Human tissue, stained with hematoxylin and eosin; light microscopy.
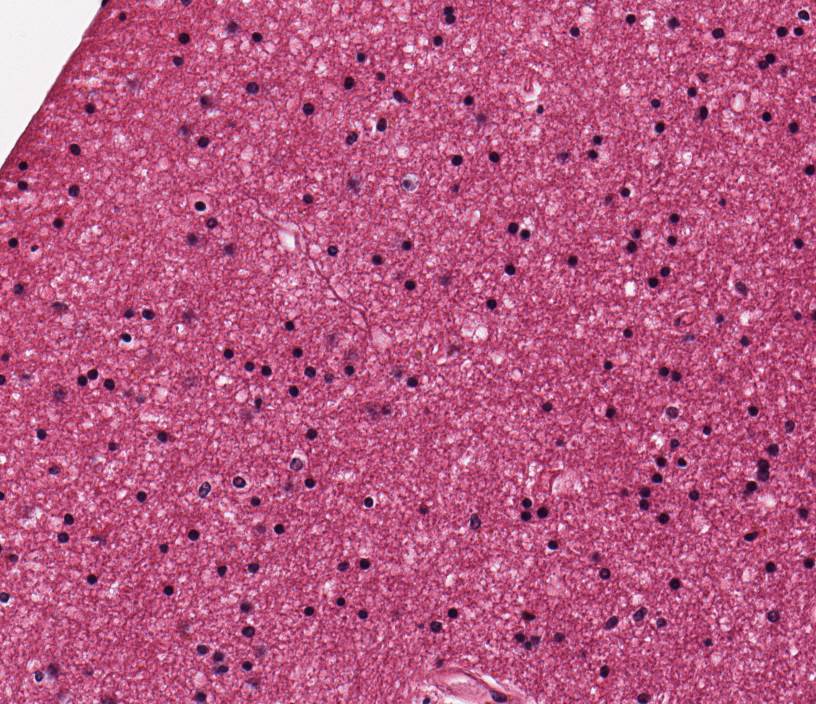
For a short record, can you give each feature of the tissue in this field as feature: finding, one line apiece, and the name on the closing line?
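Background: uniform pink and fibrillary, no layers or clustered units
Spread: nuclei scattered singly, fairly evenly
Most nuclei: small, round, densely dark
A minority: larger, paler, more oval nuclei
Vessel: small, thin-walled, at the bottom edge near centre
Tissue: cerebral cortex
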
